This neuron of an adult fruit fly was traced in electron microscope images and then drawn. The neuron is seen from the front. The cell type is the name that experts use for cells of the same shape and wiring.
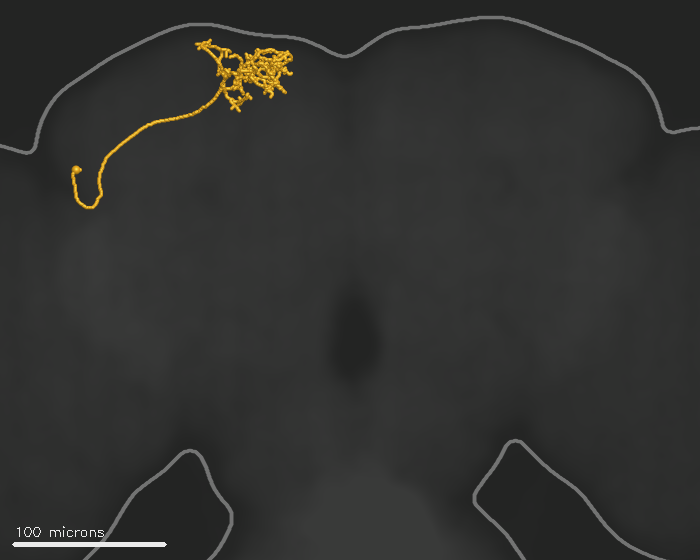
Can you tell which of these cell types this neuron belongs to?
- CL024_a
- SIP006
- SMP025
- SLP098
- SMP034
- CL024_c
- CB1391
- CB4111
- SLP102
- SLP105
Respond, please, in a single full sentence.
As its cell type, this neuron has SIP006.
